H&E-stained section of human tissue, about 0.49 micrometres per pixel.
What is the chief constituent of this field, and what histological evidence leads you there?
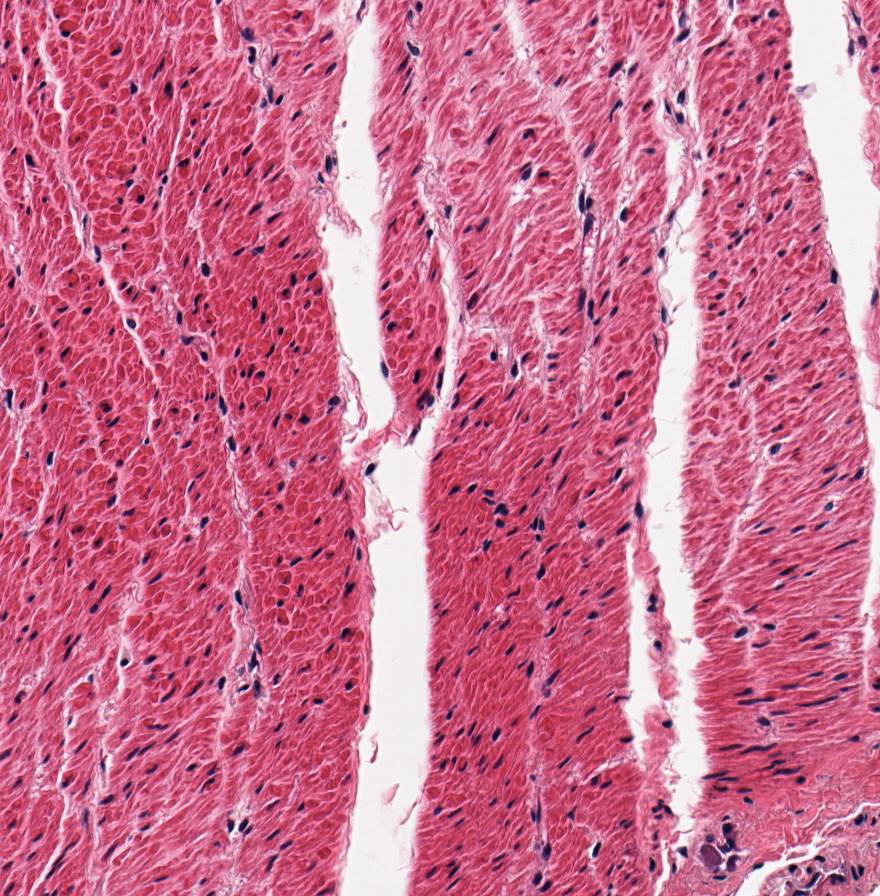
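Smooth muscle: closely packed, strongly eosinophilic muscle cells in broad bundles fill the whole field.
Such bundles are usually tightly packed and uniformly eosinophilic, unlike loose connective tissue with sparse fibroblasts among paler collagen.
The bundles run roughly from top to bottom of the field. Only thin wisps of pale pink connective tissue lie between small groups of cells.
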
